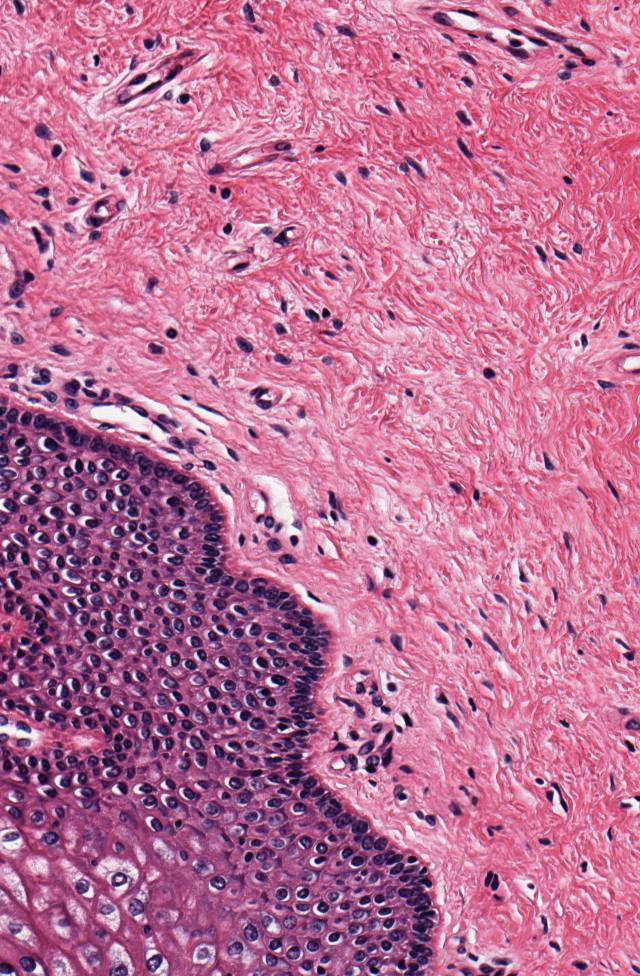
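Vagina, haematoxylin and eosin stained section. Look at the lower left, where a band of stratified epithelium lies; fibrous stroma fills the rest of the field. Notice that the border between them is a smooth, gently undulating line without rete ridges. Toward the lower left corner the epithelial cells grow larger, with abundant pale, clear cytoplasm. Small thin-walled vessels sit in the stroma close to that border.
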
